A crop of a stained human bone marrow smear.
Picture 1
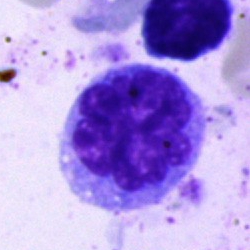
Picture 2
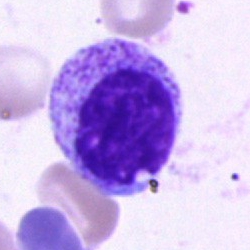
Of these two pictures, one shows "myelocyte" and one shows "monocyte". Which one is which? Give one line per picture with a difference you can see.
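The cell in picture 1 is a monocyte. No distinct granules are seen in the cytoplasm.
The cell in picture 2 is a myelocyte. Many purple granules are scattered through the cytoplasm.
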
